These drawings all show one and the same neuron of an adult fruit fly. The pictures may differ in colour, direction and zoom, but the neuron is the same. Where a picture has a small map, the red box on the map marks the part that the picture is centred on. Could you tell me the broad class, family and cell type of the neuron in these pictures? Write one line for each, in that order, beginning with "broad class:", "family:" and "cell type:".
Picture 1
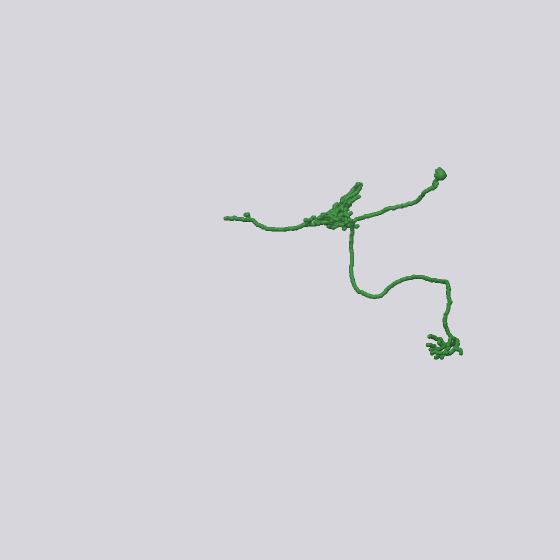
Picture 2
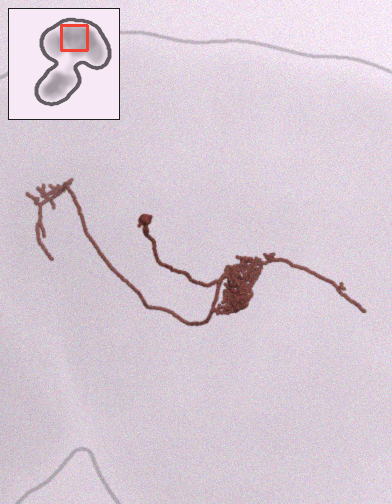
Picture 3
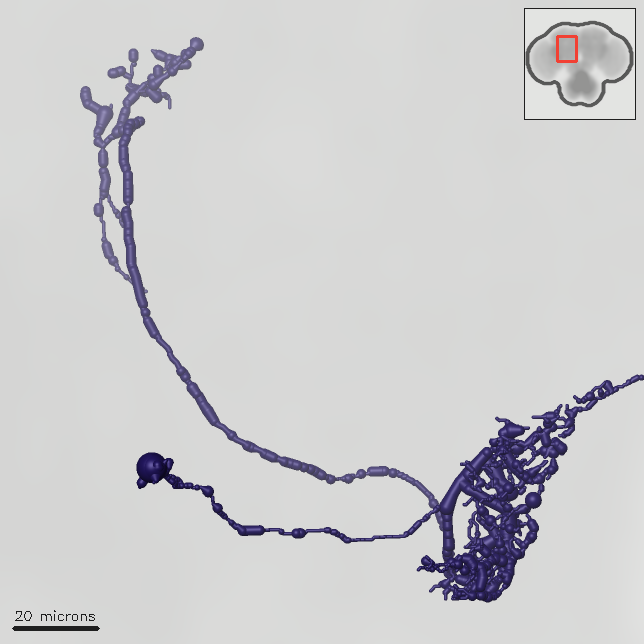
broad class: central-brain intrinsic neuron
family: hemilineage ALl1_ventral
cell type: VP2_l2PN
